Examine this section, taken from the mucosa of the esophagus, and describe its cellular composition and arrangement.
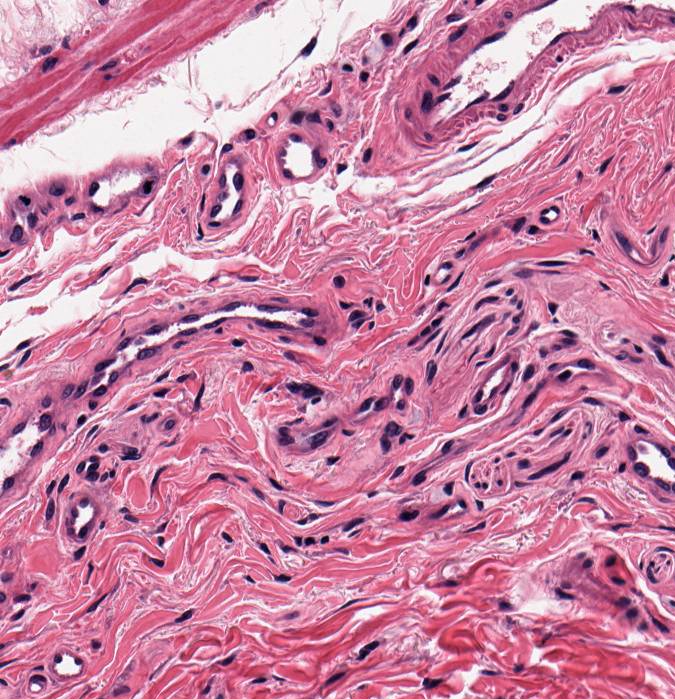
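White cleft-like gaps split the tissue, mainly in the upper third of the field. Scattered stromal cells have dark, elongated, spindle-shaped nuclei. The stroma holds no dense infiltrate of lymphocytes, and no fat cells are seen anywhere in the field.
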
